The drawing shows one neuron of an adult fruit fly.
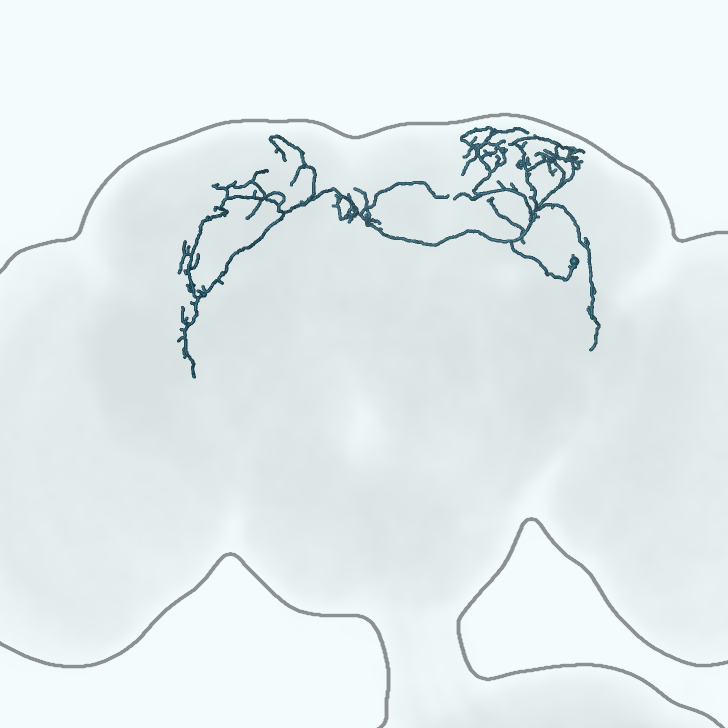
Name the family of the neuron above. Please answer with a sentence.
The family is hemilineage SMPpv2_dorsal.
